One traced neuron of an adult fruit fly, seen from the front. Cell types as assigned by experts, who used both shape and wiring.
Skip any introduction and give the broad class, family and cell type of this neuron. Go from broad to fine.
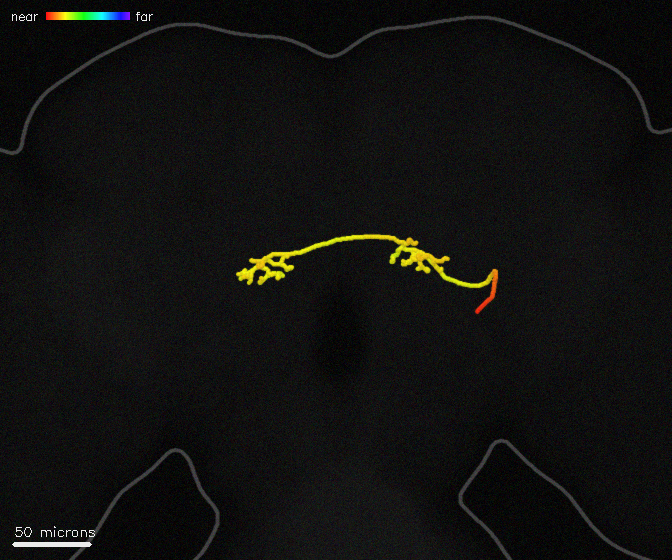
sensory neuron entering the brain; class olfactory; ORN_DP1m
